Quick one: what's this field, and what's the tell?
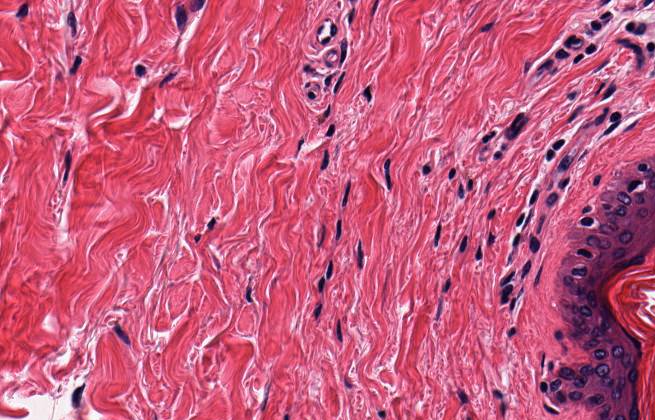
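What you're looking at here is mainly dermis. Most of the field is taken up by densely packed, wavy, eosinophilic collagen bundles.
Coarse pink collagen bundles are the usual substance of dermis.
Between them, notice scattered elongated dark fibroblast nuclei, more numerous in the band of stroma beside the epithelium than on the left.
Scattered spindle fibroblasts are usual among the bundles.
The epithelial cells have round to oval nuclei and purplish cytoplasm.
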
